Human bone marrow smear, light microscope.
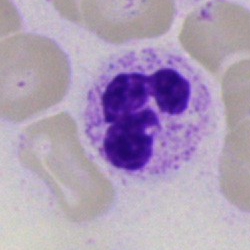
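Segmented neutrophil, the central cell in this stained bone marrow smear. Its chromatin is dense, dark purple and clumped, and there are no nucleoli to be seen. Fine violet granules are scattered all through the cytoplasm, with no vacuoles among them.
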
